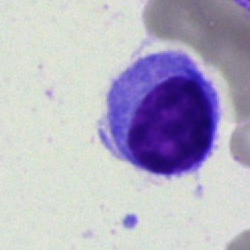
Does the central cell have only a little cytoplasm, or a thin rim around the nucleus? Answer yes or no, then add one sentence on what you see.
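No. Most of the cytoplasm lies on the left side of the nucleus as a broad band.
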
